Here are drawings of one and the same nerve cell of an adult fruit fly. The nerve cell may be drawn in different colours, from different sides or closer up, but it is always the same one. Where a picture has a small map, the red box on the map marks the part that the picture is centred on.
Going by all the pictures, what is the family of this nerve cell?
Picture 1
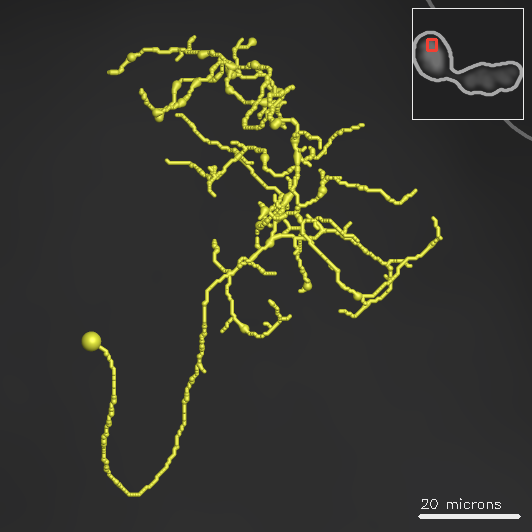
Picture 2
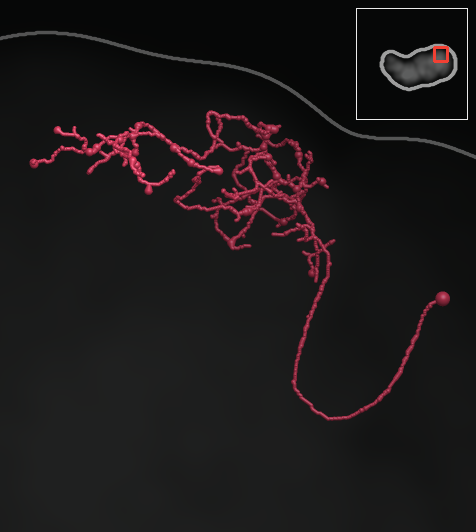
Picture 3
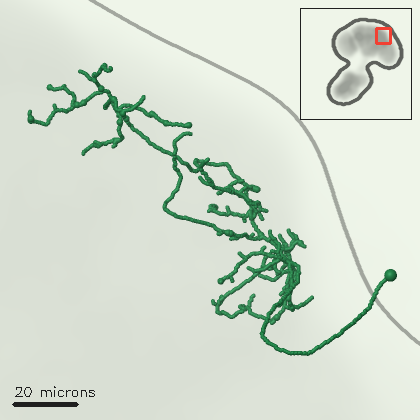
hemilineage VPNl&d1_dorsal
